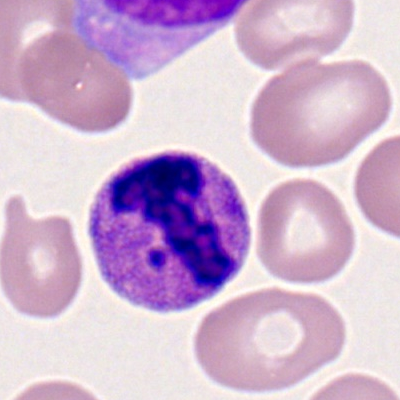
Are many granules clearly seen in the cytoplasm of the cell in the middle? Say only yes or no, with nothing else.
Yes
